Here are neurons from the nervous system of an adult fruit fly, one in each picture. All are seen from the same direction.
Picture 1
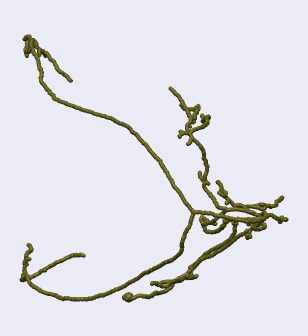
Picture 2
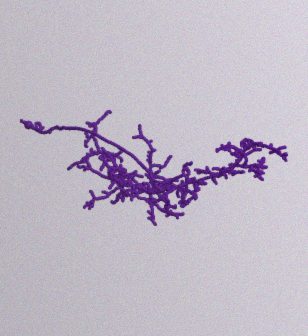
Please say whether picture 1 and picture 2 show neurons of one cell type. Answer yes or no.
no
